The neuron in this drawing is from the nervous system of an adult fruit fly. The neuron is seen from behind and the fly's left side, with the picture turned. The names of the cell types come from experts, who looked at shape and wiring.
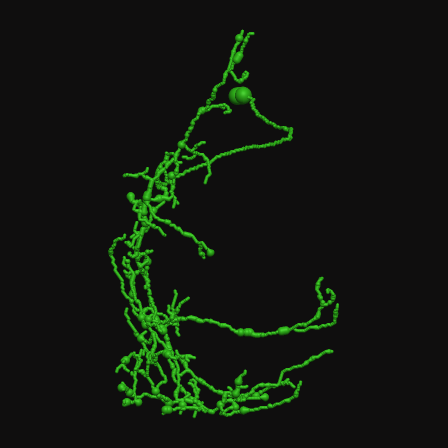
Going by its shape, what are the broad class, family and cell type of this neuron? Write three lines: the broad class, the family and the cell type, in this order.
central-brain intrinsic neuron
hemilineage WEDa2
PLP025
